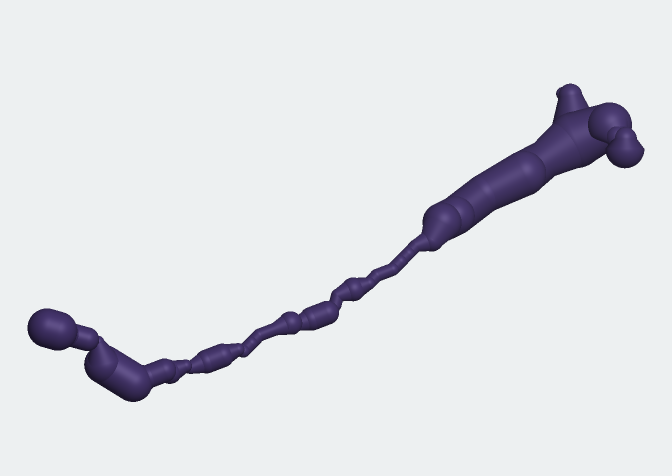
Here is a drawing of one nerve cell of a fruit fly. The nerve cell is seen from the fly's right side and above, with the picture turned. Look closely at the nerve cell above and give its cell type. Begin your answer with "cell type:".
cell type: R7y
